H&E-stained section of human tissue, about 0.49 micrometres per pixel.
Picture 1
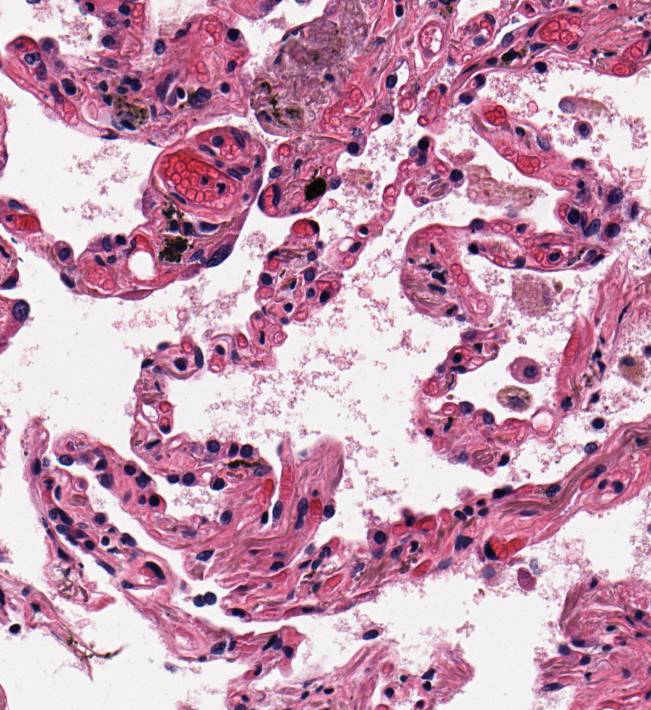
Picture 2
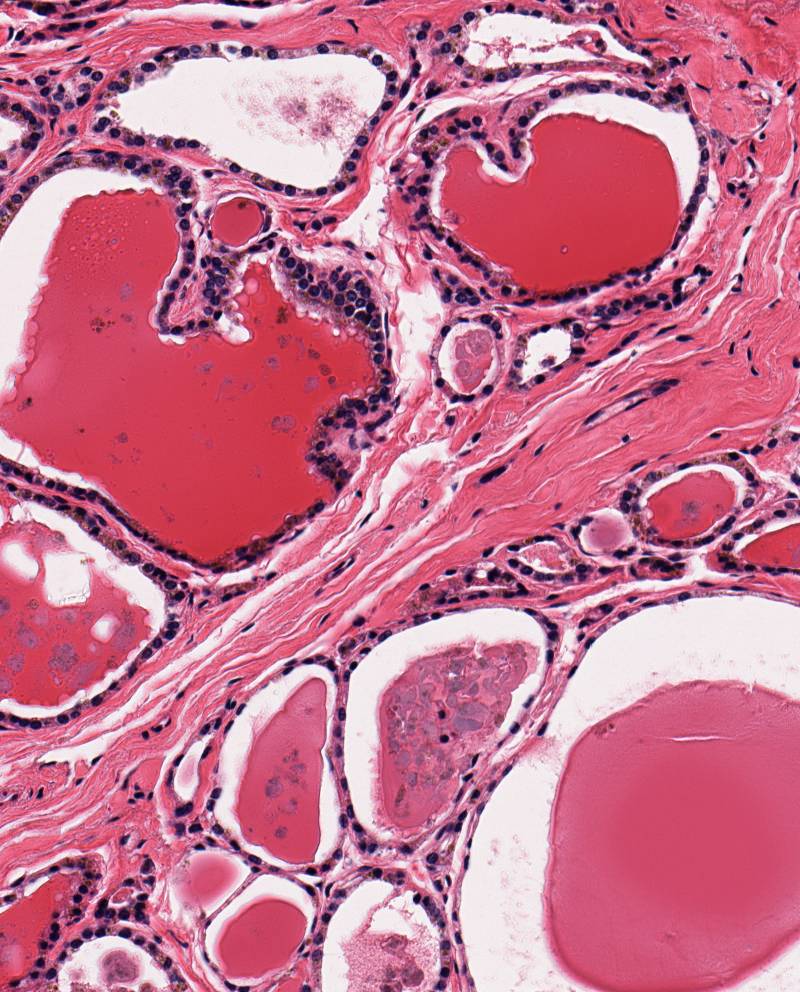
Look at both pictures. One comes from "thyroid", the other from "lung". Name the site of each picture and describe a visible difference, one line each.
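The field in picture 1 comes from the lung. No glands are present anywhere in the field.
The field in picture 2 comes from the thyroid. The field is made up of closed follicles of widely varying size, the largest lying at the lower right.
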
